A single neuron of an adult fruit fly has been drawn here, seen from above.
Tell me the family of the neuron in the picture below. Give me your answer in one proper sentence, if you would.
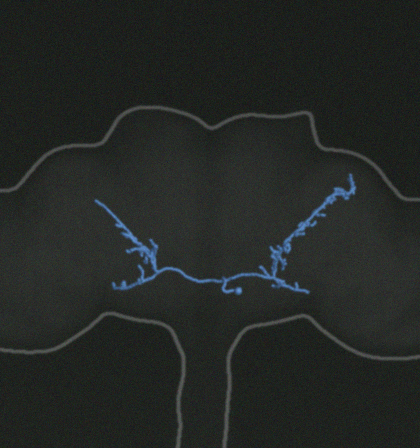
This neuron is grouped under the hemilineage DM1_dorsal family.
